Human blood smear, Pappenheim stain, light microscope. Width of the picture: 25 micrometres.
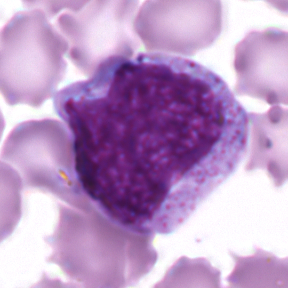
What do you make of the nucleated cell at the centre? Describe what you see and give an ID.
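The nucleus is a single unlobed mass that fills most of the cell and sits off-centre toward the upper left. Fine reddish-purple granules are scattered through the cytoplasm. The cell outline is smooth, with no surface projections. The cell is a myelocyte.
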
